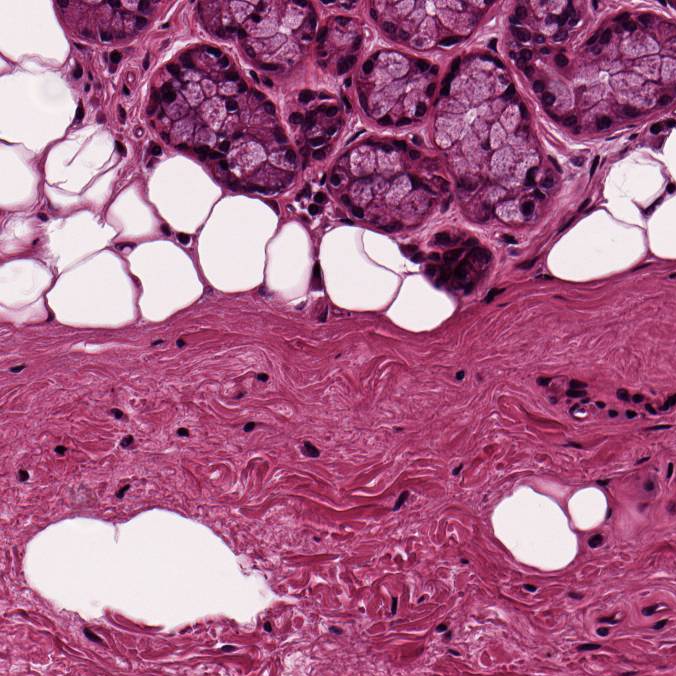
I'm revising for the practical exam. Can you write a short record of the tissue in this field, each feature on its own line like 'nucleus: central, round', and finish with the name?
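Acini: look, small rounded units split by thin pink fibrous septa
Adipocytes: a band between the glandular area and the dense connective tissue below
Lower connective tissue: wavy pink collagen bundles, sparse small dark nuclei
Surface epithelium: none anywhere in the field
Name: minor salivary gland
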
